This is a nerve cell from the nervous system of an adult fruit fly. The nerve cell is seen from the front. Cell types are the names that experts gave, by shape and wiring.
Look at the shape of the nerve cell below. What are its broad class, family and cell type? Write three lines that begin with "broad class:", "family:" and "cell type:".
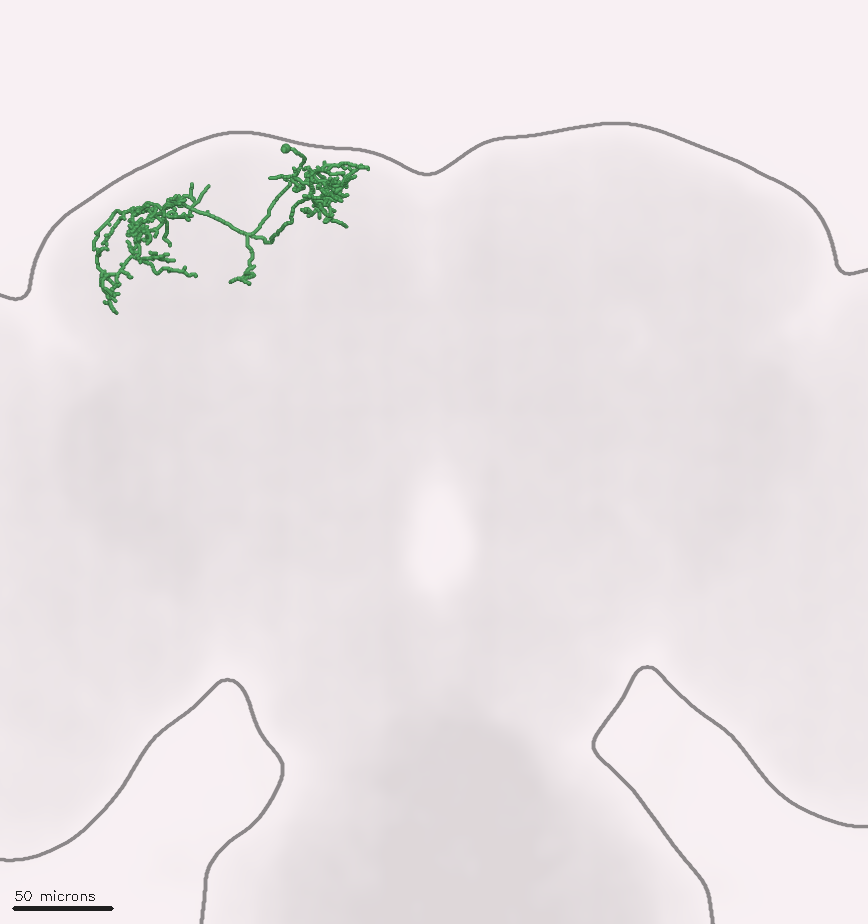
broad class: central-brain intrinsic neuron
family: hemilineage SMPpd1
cell type: SLP396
